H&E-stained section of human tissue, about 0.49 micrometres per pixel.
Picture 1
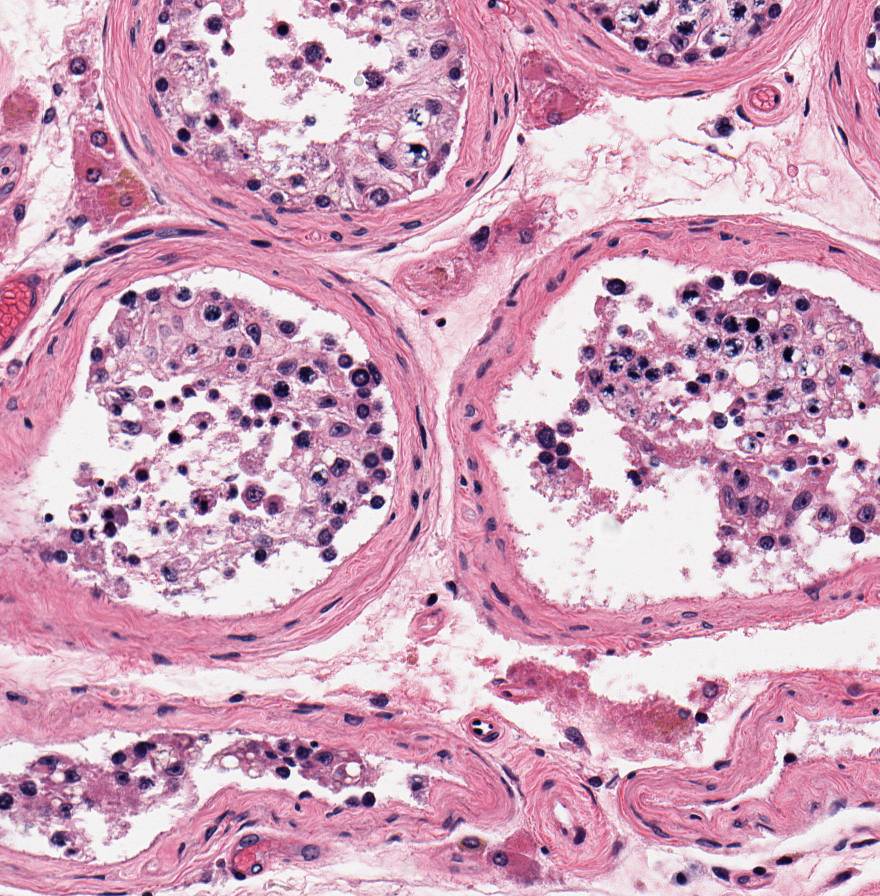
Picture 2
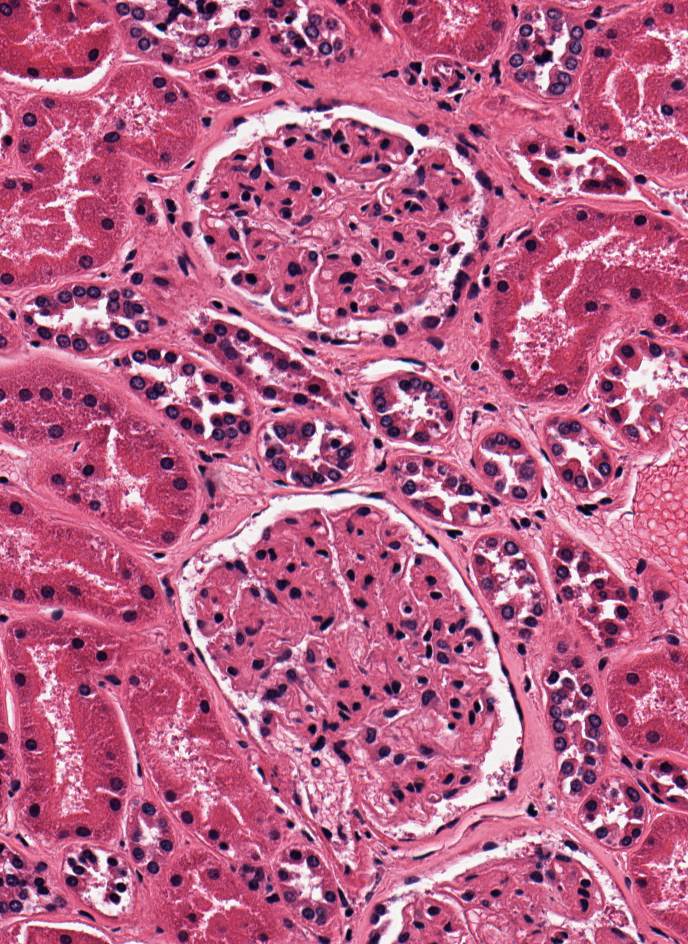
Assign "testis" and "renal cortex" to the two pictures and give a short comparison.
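Testis in picture 1; renal cortex in picture 2. Testis tubule walls are thick and pink, of concentric lamellae, with flattened elongated nuclei running around the circumference. Their contents are loose detached cell clusters, set off from the wall by a clear space, many with small round densely dark nuclei. In the renal cortex, large tubules lined by cells with abundant deep pink granular cytoplasm dominate. Smaller tubules between the glomeruli have less cytoplasm and more crowded nuclei. Glomerular tufts are lobulated and crowded with small dark nuclei. Stroma differs too: loose and pale, with wispy fibres and open spaces, in the testis; scant thin pink strands with sparse spindle-shaped nuclei in the renal cortex.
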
